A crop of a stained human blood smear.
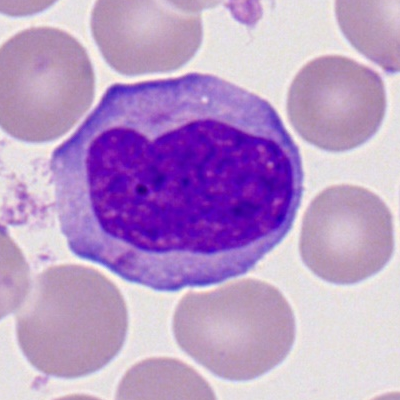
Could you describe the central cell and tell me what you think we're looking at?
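Chromatin clumped into darker patches, paler spaces between. Cytoplasm rims nucleus on all sides; wider left of nucleus than right. Pale grey-blue, deeper blue along cell edge. Cell: monocyte.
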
